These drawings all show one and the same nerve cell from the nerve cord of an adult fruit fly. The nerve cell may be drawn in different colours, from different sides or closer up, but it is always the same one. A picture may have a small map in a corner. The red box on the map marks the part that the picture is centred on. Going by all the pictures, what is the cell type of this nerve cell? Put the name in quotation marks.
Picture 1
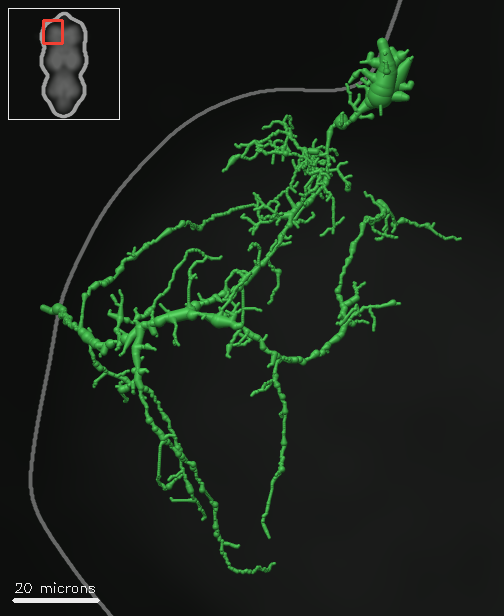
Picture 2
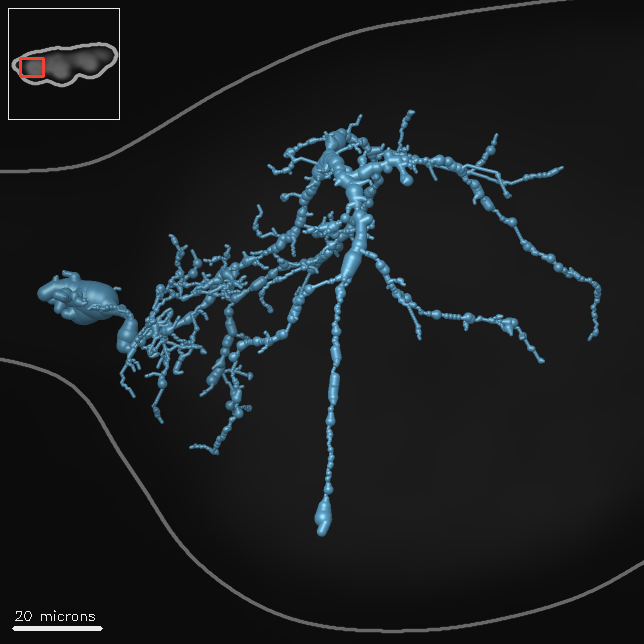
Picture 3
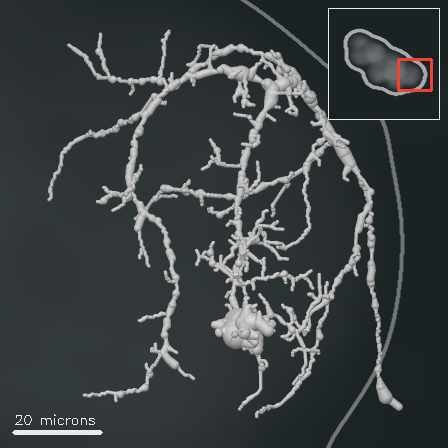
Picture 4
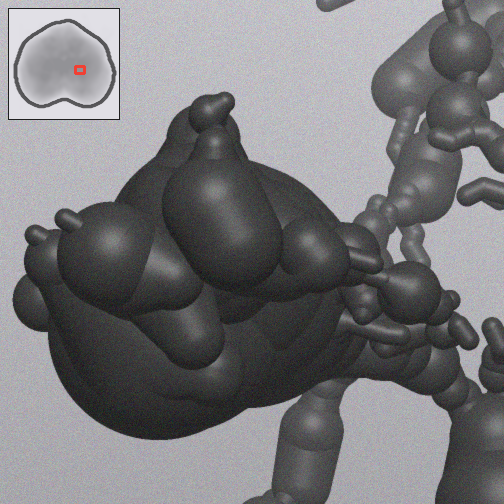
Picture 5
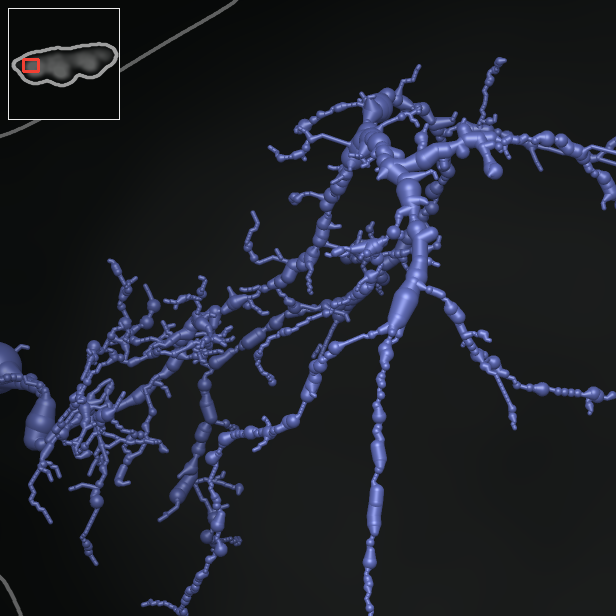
"Pleural remotor/abductor MN"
